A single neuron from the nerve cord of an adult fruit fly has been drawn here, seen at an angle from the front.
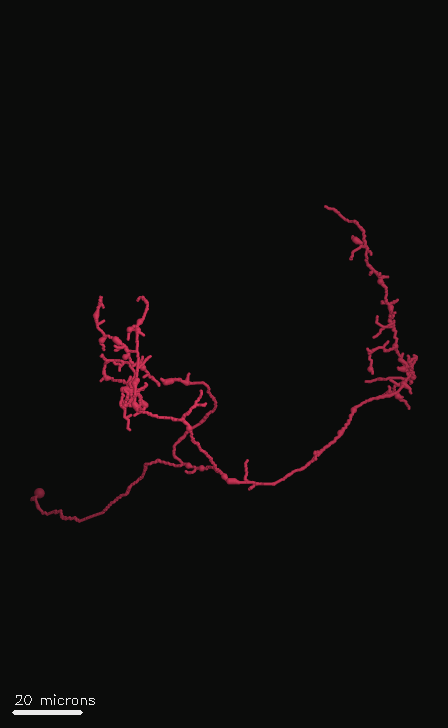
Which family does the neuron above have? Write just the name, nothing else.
hemilineage 13B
